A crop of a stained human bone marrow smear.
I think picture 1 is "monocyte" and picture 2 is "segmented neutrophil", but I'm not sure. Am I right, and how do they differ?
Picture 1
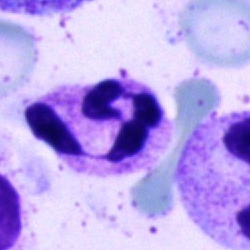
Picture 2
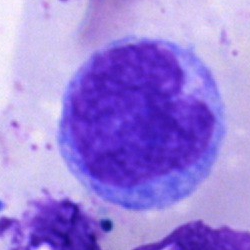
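Let's take the two in turn: picture 1 is a segmented neutrophil, and picture 2 is a monocyte. Look at the outlines first: the segmented neutrophil is oval, longer from side to side than from top to bottom, while the monocyte is round and smooth. In the monocyte, the nucleus fills most of the cell and has a notch on its upper right side.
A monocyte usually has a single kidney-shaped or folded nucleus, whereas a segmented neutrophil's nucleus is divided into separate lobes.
The segmented neutrophil's chromatin is dark purple and densely clumped, with no nucleoli visible. The monocyte's rim of cytoplasm is wider at the bottom than at the top. Neither cell shows vacuoles in its cytoplasm. Finally, a pale blue-grey, elongated, non-nucleated cell lies against the right side of the segmented neutrophil.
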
